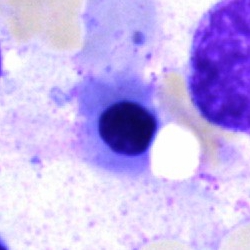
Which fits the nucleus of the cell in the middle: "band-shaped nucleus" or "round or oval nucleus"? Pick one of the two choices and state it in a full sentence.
There is a compact round or oval nucleus in this cell.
